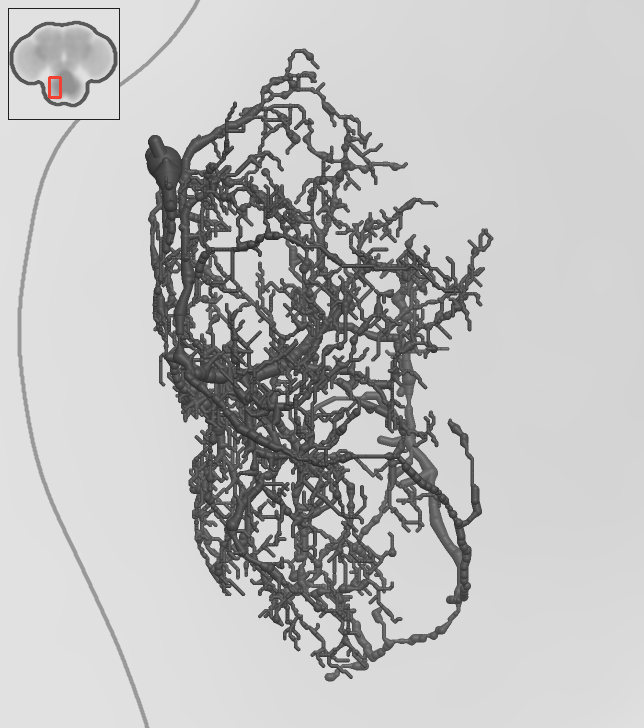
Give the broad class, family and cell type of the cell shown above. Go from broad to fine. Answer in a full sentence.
A nerve-cord intrinsic neuron of hemilineage 09A, type IN09A002.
